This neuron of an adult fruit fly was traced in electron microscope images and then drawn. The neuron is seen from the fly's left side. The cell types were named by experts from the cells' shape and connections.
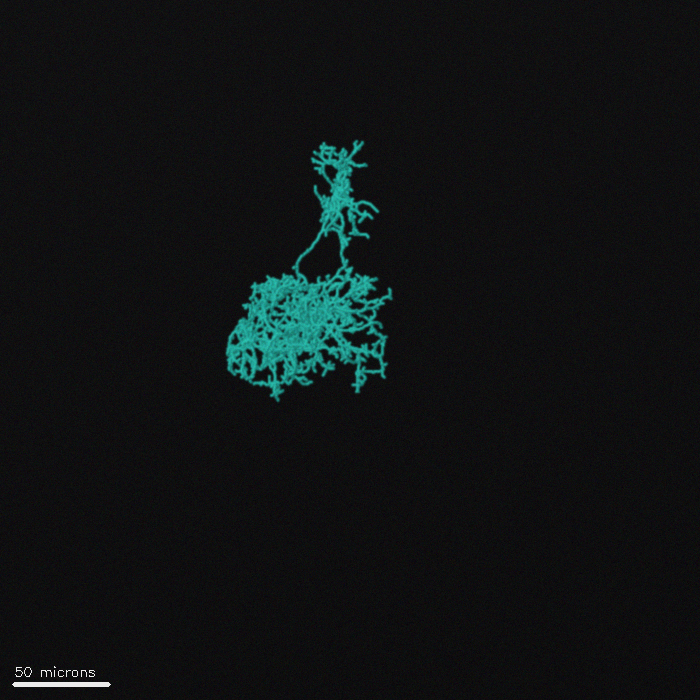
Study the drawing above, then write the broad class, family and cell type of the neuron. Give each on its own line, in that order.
central-brain intrinsic neuron
hemilineage VLPl2_medial
AVLP164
